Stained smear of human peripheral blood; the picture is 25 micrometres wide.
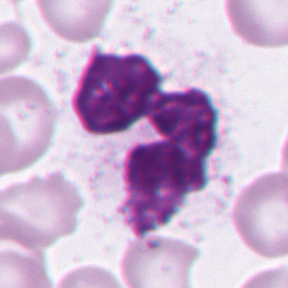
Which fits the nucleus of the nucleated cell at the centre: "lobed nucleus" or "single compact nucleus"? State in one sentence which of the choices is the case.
The cell's nucleus is segmented into two or more lobes.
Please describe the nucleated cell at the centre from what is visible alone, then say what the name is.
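No nucleoli are visible in the nucleus. The cytoplasm is very pale, nearly colourless with a faint pink tint, and fine, small pink-violet granules are scattered through it. The cytoplasm contains no vacuoles. The cell is a segmented neutrophil.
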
